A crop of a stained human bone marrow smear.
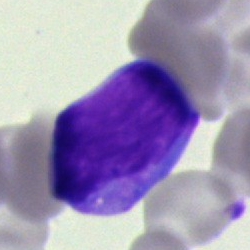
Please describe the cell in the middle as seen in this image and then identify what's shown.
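Describing the central cell: its outline is angular, with several fairly straight edges. The nucleus fills most of the cell and follows that angular outline. No granules are visible in the pale cytoplasm, where one tiny bright white dot lies near the lower left. The cell is a blast.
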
